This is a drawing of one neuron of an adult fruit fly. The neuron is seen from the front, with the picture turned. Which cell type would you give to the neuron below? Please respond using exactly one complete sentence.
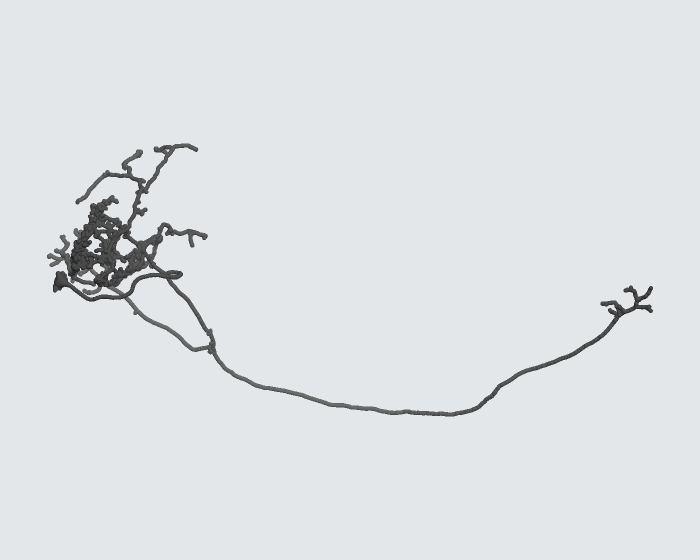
It is CB1078 that is the cell type of the neuron.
